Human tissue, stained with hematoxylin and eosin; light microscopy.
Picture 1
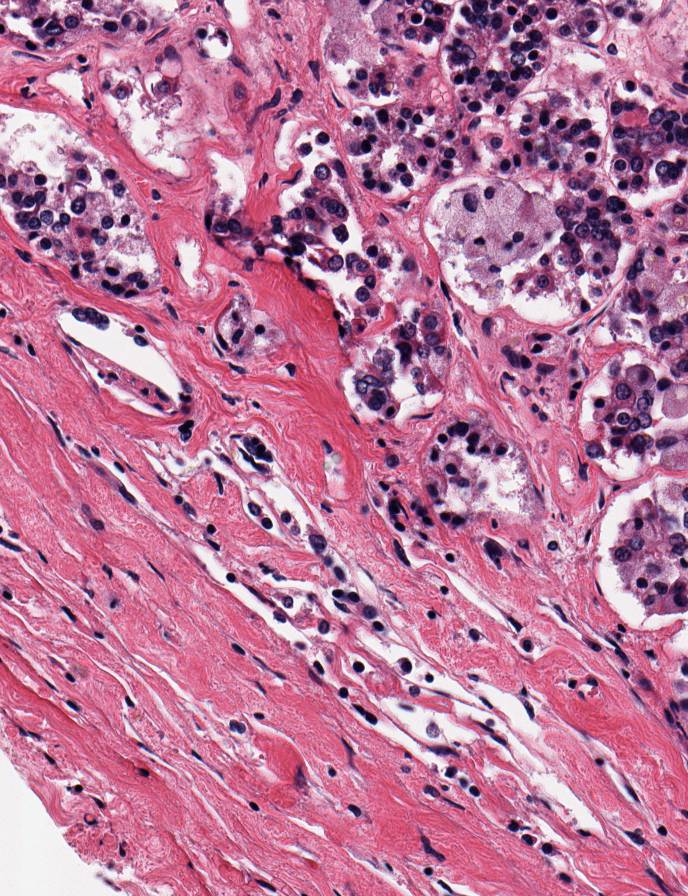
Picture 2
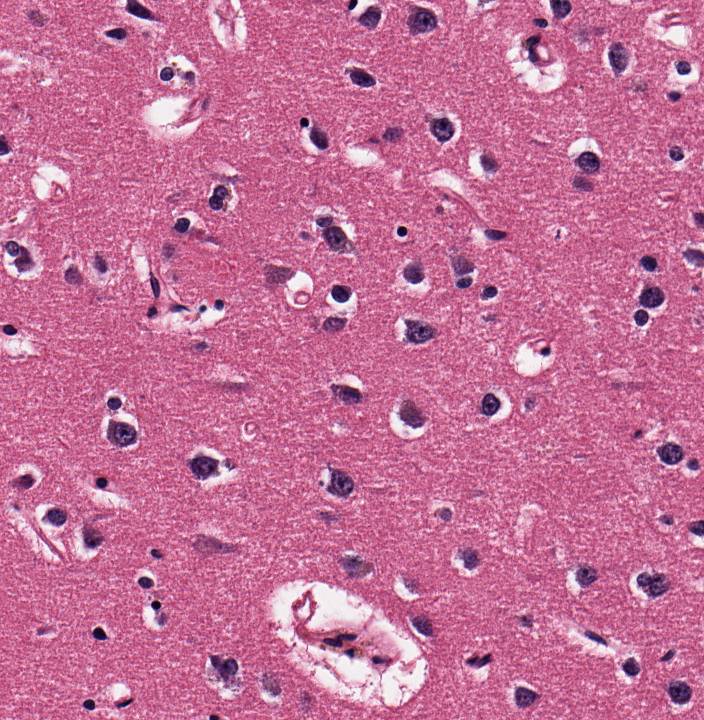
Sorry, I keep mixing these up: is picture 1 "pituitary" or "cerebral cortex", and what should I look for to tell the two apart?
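Look first at picture 1: this is pituitary, and picture 2 is cerebral cortex. In the pituitary, rounded nests of cells fill the upper right, divided by thin pink fibrous septa, with dense fibrous tissue at the lower left. Notice that most nest cells have round dark nuclei and granular purple cytoplasm. Now the cortex: its cells lie singly and fairly evenly scattered over a pink background, forming no organised units. Among many small, round, dark nuclei lie neurons with angular purplish cytoplasm and round nuclei, clearest in the middle.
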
